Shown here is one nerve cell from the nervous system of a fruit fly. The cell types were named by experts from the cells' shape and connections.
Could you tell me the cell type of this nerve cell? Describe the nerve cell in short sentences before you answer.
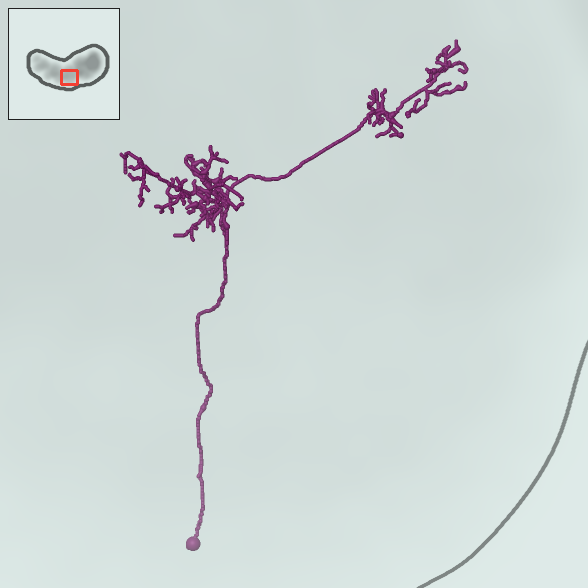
The picture shows dozens of branch ends. As drawn here it is taller than it is wide. Its broad class is optic-lobe intrinsic neuron. Its cell type is TmY20.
